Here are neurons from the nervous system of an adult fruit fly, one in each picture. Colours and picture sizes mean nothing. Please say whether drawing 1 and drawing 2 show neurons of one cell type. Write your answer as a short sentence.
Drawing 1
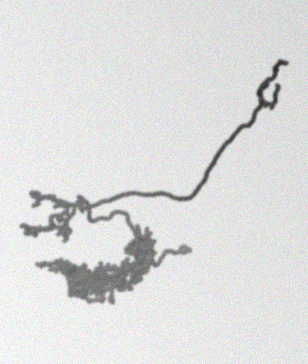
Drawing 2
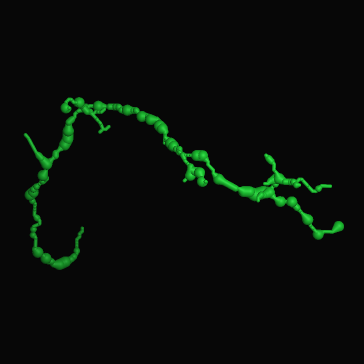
They are of different cell types.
